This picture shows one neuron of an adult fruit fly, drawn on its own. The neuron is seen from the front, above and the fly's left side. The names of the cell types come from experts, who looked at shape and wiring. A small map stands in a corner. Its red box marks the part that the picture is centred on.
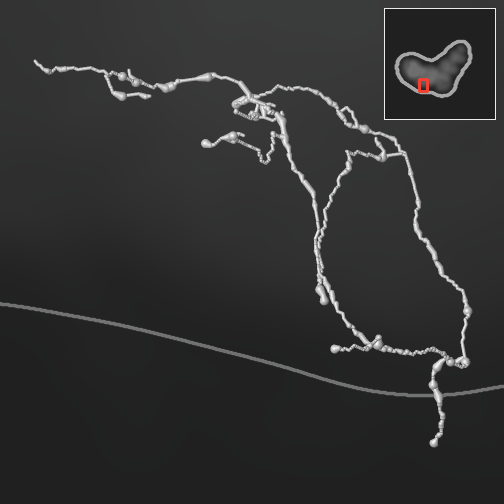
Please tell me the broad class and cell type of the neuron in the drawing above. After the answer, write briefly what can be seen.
It is a sensory neuron entering the brain. It is of cell type GNG643. The drawing shows no cell body. As drawn here it is about as wide as it is tall.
